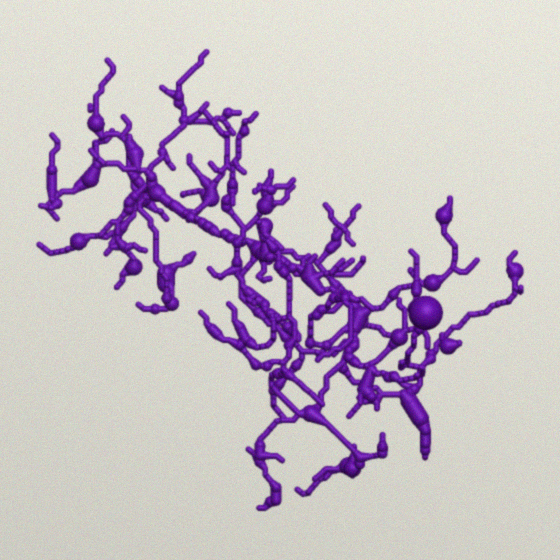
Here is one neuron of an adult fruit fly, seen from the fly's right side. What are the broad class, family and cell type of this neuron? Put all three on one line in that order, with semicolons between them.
optic-lobe intrinsic neuron; Mi; Mi14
